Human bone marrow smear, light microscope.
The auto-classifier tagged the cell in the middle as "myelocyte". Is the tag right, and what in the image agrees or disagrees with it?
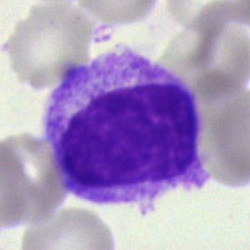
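Colour of the cytoplasm settles the question: it is light purple.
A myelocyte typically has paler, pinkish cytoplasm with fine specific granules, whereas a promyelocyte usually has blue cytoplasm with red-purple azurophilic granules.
Light purple rather than blue places the cell with myelocyte and against promyelocyte, so the name fits: this is a myelocyte. The chromatin is deep purple and densely stained throughout the nucleus.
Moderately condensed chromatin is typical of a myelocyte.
The nucleus fills most of the cell, and the widest band of cytoplasm lies at the upper left. The outline is irregular, with ragged edges rather than a smooth border, and small ragged tags of cytoplasm project from the lower edge. Pale grey red cells surround the cell and touch its edges.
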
